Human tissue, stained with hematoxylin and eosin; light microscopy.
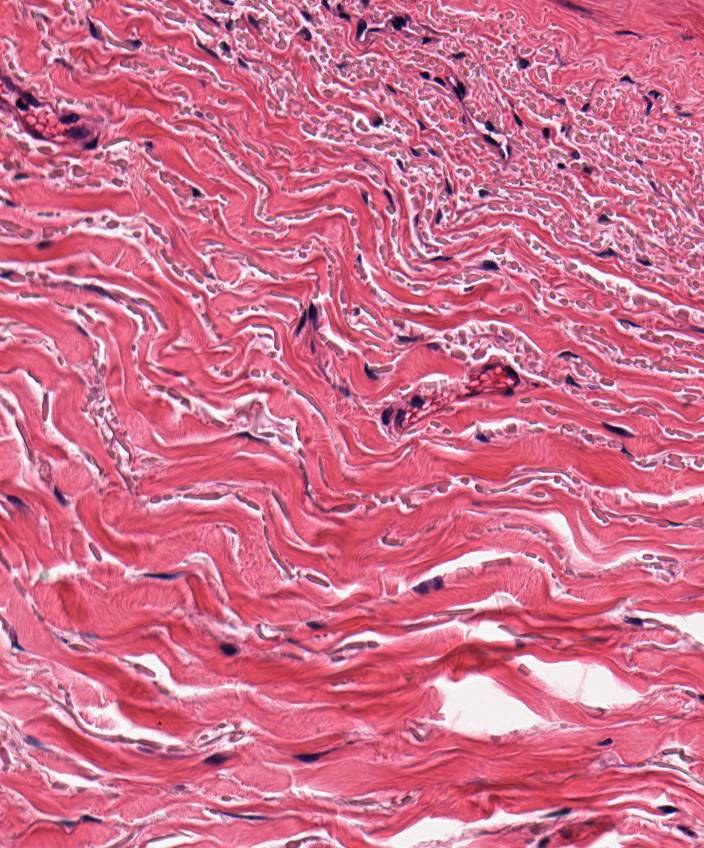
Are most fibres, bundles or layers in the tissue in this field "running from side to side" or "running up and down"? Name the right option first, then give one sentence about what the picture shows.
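Running from side to side. The collagen bundles follow a wavy course running mainly from left to right across the field.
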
